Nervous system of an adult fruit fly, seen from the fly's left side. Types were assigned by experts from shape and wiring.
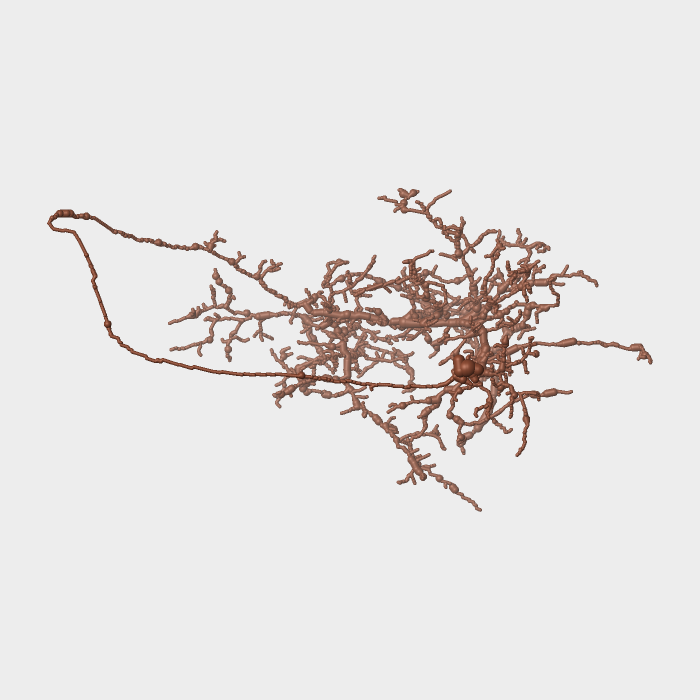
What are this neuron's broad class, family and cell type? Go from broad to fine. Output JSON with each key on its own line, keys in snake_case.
{
 "broad_class": "nerve-cord intrinsic neuron",
 "family": "hemilineage 06B",
 "cell_type": "IN06B029"
}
